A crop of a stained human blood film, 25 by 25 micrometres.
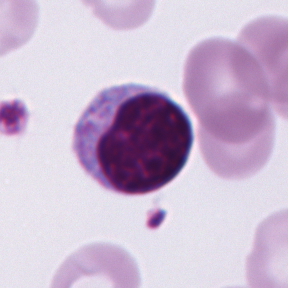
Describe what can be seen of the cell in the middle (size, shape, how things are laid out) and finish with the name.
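About 10 micrometres across, the cell contains a nucleus of about 9 by 8 micrometres that fills about 70% of its area. The nucleus carries a shallow notch on its left side, and its chromatin is dark purple and coarsely clumped. Pale greyish-blue cytoplasm forms a crescent mainly on the left side of the cell. It is a large granular lymphocyte.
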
